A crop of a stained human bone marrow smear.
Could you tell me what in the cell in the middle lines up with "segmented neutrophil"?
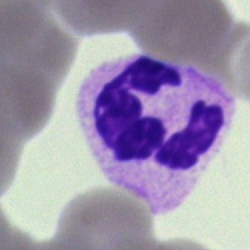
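Start with the chromatin, which is dark purple and densely clumped. Around the nucleus, the cytoplasm is pale pinkish-lilac and holds fine, small lilac granules, and no vacuoles are seen in it.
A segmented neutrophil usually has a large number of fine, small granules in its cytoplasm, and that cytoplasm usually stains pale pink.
So the fine, small granules match well, and the pale pinkish-lilac colour lies close to that usual pale pink, with a lilac tinge.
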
